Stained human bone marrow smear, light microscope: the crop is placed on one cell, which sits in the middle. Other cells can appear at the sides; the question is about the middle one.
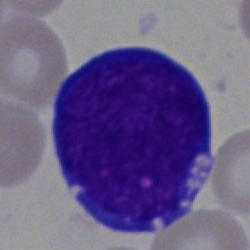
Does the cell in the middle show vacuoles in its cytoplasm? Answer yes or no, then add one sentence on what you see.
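Yes. A cluster of small clear vacuoles lies at the lower right margin.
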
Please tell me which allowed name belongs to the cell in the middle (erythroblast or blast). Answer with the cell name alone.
blast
